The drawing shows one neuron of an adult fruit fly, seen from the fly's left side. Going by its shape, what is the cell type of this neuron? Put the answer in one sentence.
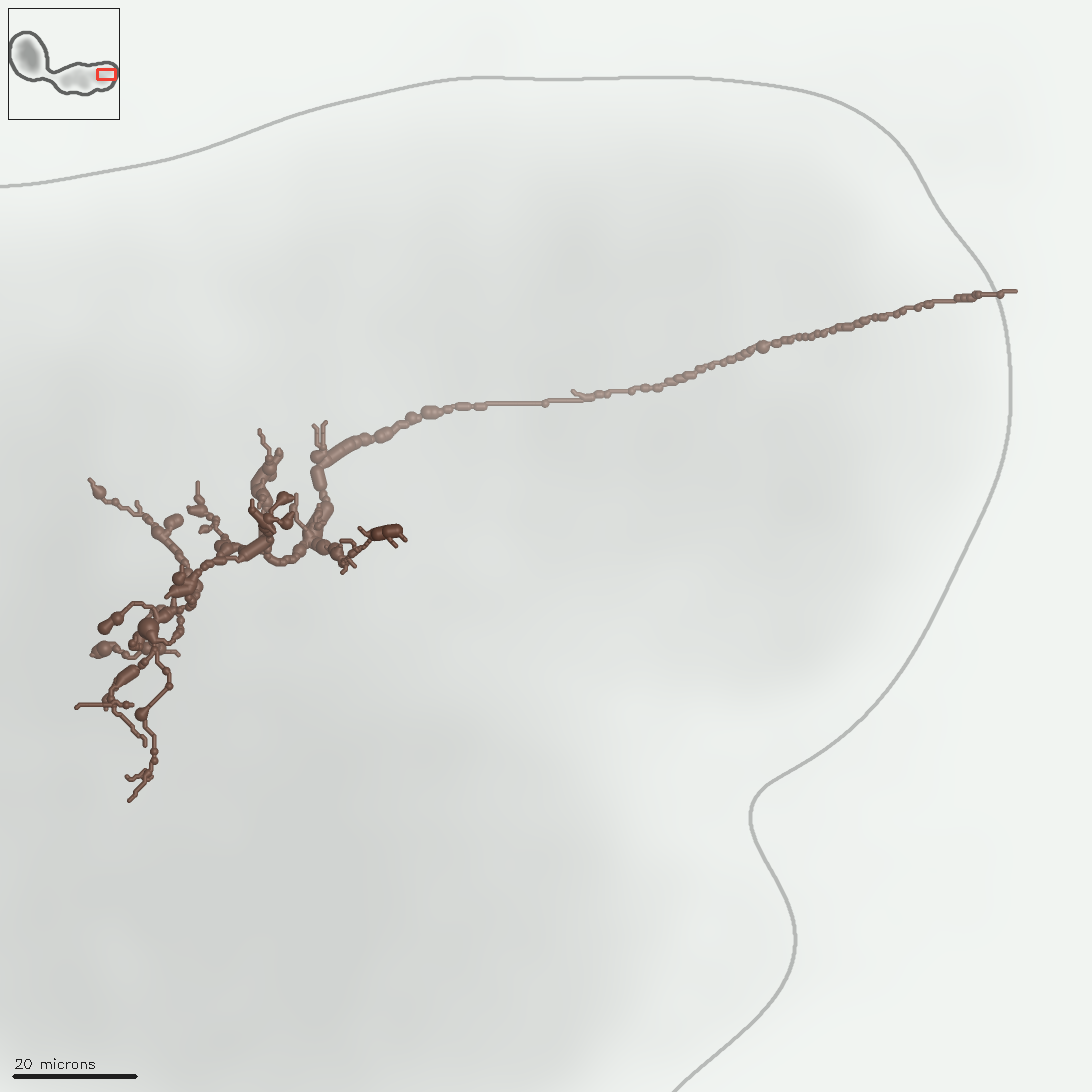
The cell type is SNch01.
